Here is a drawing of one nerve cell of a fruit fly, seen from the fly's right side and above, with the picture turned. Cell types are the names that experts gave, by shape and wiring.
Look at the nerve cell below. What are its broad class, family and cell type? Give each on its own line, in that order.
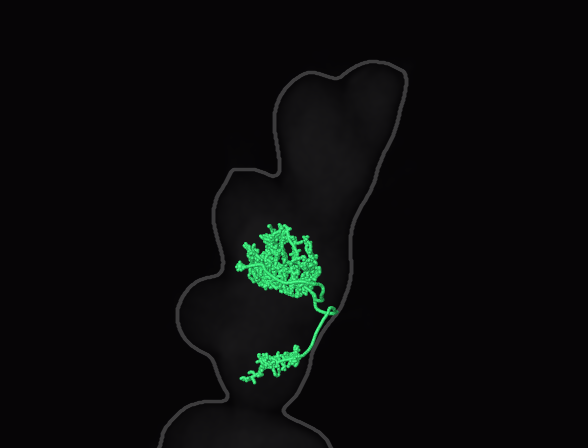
nerve-cord intrinsic neuron
hemilineage 02A
IN02A003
